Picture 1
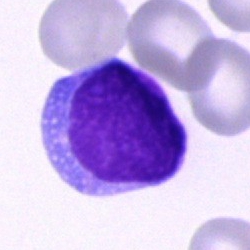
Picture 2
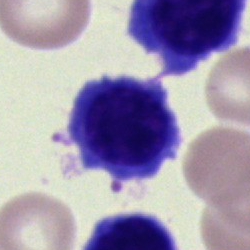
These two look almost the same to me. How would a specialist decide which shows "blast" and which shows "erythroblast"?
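The blast is the one in picture 1, and picture 2 has the erythroblast. The blast is rounded with a smooth edge, whereas the erythroblast's outline is irregular and bumpy, with small blunt knobs sticking out, clearest on the lower left. In the blast the nucleus sits off-centre, pushed toward the upper right, and the blue cytoplasm makes a crescent mainly along the left side, holding lots of small pale vacuoles. The erythroblast, on the other hand, has only a scant rim of cytoplasm, stained deep blue. Its chromatin stains a dense, dark purple.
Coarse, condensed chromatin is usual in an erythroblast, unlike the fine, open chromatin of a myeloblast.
Neither cell shows distinct granules in its cytoplasm.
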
